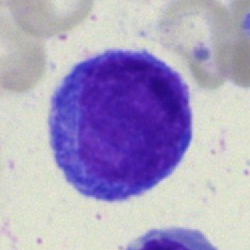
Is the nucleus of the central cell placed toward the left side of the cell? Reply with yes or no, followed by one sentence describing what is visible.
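No. The cytoplasm is a deep blue rim, widest on the left side of the cell.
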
